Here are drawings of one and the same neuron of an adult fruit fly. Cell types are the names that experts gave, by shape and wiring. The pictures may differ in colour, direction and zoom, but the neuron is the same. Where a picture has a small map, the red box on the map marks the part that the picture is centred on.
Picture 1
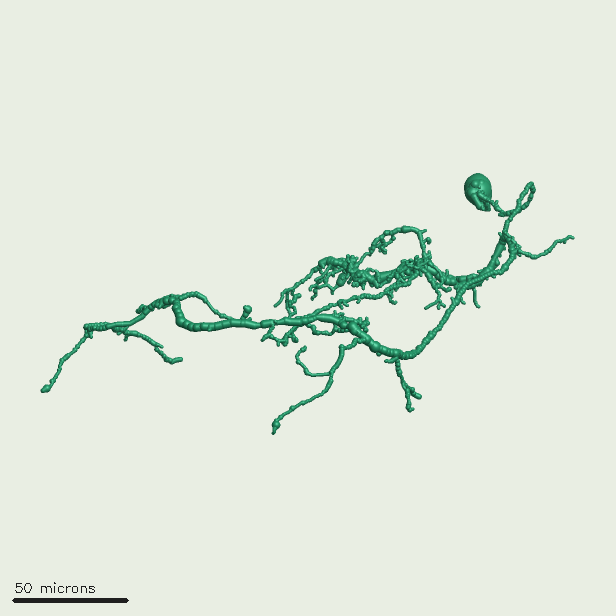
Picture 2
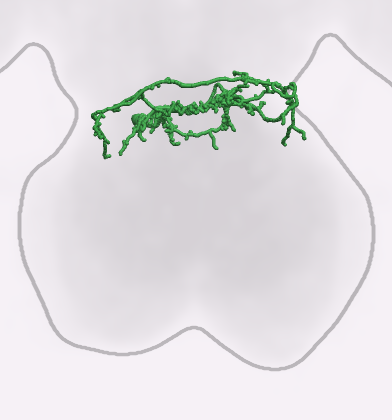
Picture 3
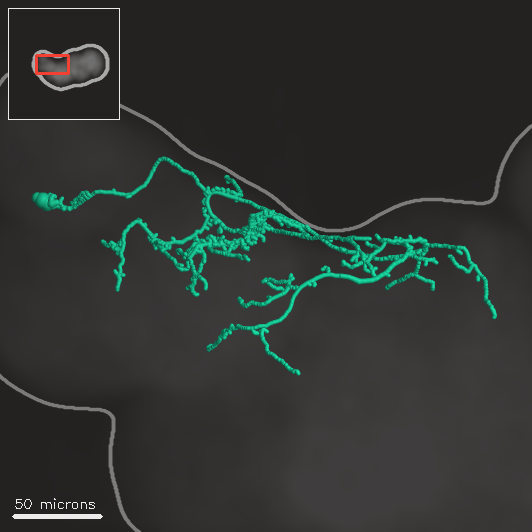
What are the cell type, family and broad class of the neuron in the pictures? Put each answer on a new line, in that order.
IN19B002
hemilineage 19B
nerve-cord intrinsic neuron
